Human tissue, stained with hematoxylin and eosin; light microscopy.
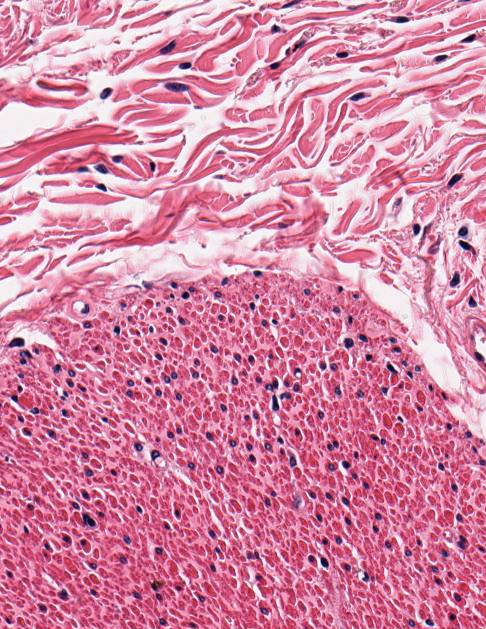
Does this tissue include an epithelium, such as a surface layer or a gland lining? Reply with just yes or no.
No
